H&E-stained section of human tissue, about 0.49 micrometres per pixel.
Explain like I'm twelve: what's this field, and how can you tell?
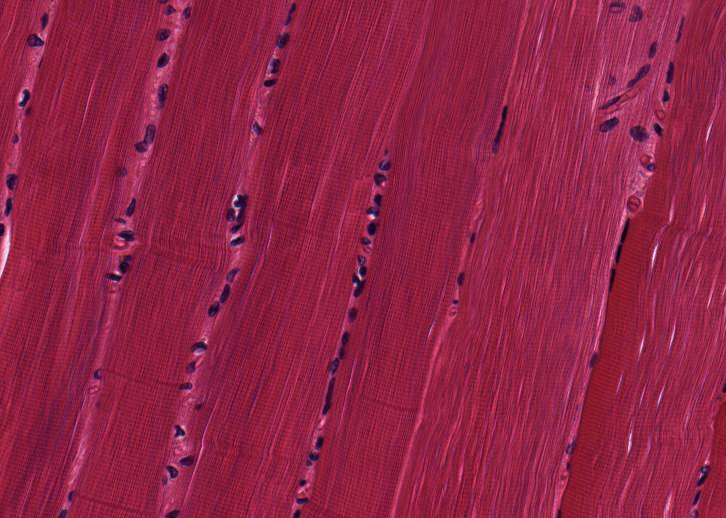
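Skeletal muscle, I'd say. I can see fine cross-striations running across the length of the fibres, and the nuclei sit at the fibre edges, lined up in rows along the boundaries between neighbours. Those nuclei stain dark and are elongated to oval, their long axes parallel to the fibres.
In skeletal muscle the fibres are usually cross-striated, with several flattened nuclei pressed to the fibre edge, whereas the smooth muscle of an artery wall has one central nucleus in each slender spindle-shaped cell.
Only thin strands of connective tissue separate the fibres, and I see no fat cells.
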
